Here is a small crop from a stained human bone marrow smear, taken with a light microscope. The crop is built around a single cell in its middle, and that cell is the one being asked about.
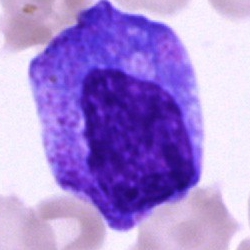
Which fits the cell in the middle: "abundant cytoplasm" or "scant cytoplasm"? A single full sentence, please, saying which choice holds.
This cell has a broad area of cytoplasm.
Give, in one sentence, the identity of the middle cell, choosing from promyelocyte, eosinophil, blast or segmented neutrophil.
The cell in the exact centre of the crop is a promyelocyte.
